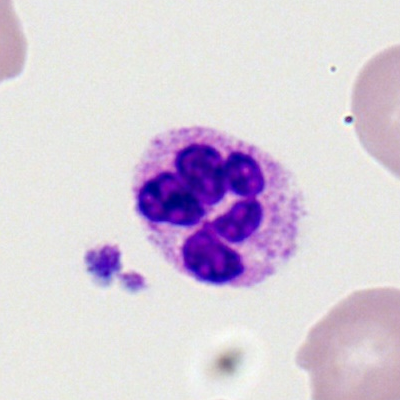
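Segmented neutrophil, with the nucleus split into at least five separate lobes. See how the chromatin is dense, dark purple and coarsely clumped. Around the lobes sits a moderate rim of pale pink cytoplasm, holding many fine, small pinkish-violet granules.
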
